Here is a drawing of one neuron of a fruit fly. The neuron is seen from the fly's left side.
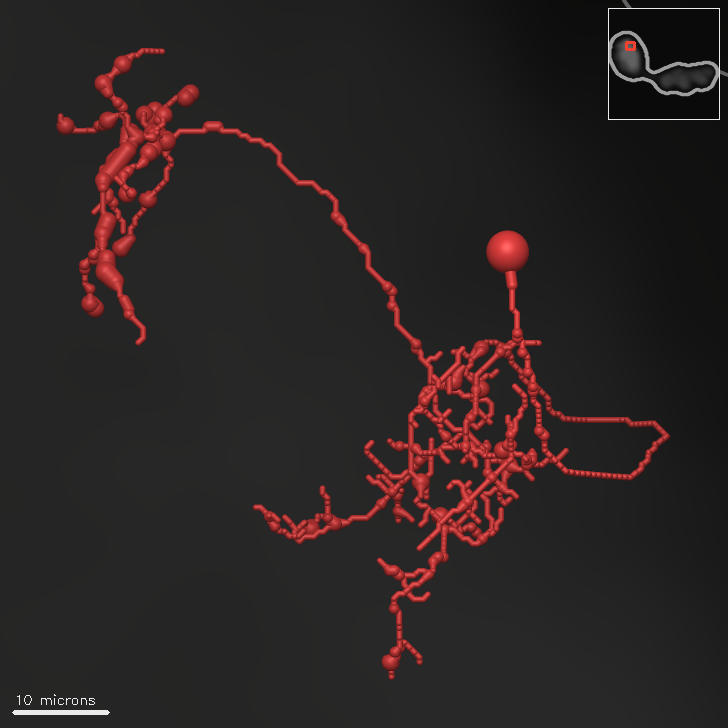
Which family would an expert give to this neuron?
hemilineage LHp1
